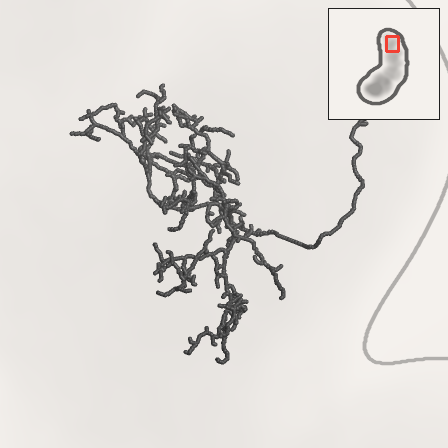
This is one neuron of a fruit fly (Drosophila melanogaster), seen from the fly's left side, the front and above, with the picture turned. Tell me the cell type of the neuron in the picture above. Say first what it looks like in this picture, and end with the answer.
The picture shows dozens of branch ends. As drawn here it is about as wide as it is tall. This is a nerve-cord intrinsic neuron. Its cell type is IN13B052.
